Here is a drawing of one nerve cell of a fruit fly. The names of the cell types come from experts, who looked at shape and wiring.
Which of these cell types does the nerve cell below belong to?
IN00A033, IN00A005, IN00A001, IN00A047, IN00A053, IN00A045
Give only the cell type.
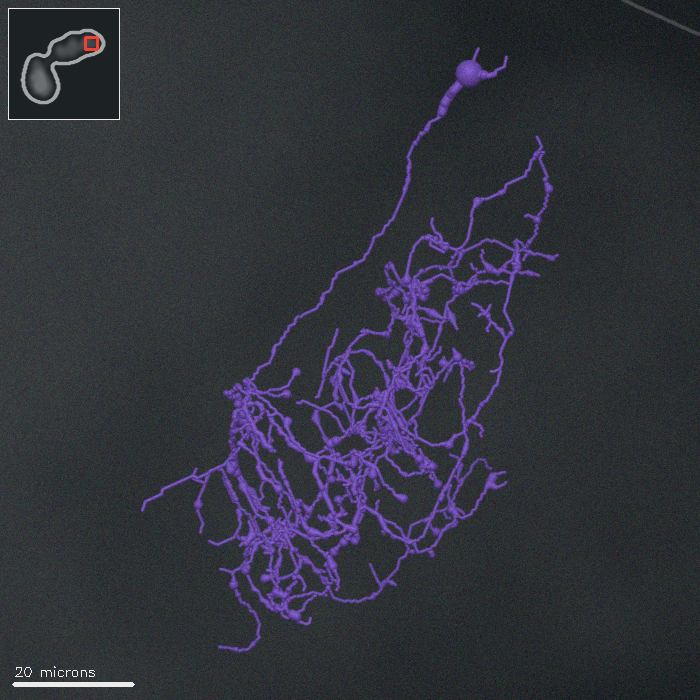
IN00A033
